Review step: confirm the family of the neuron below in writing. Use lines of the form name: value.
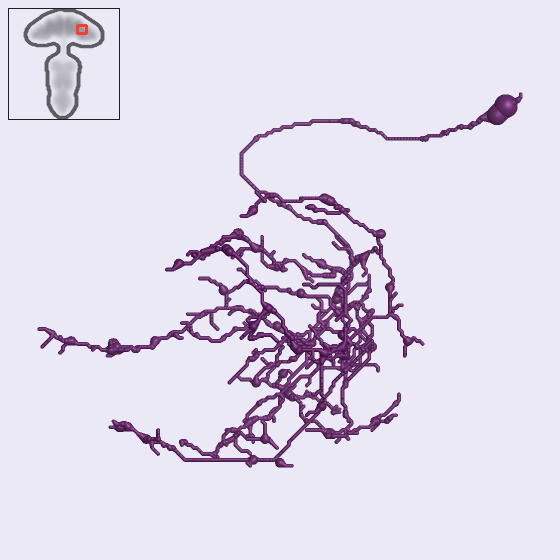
family: hemilineage LHl4_dorsal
